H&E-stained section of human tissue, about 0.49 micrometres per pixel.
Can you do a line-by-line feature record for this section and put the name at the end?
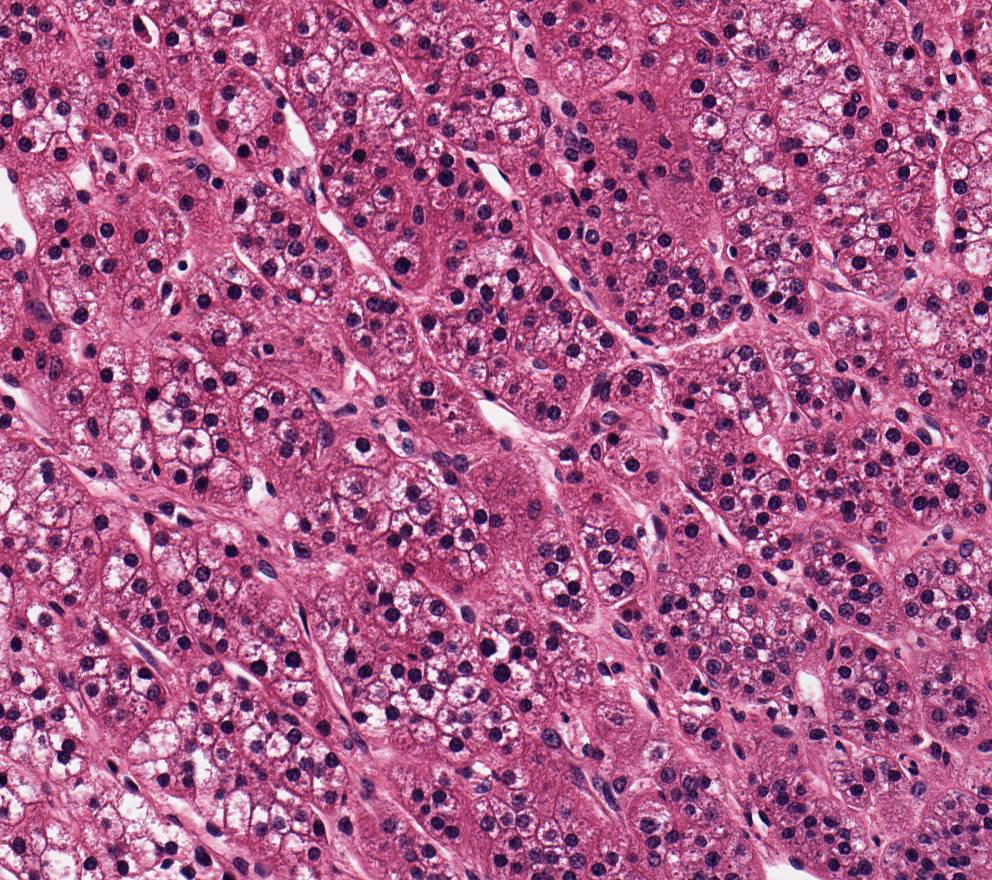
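Arrangement: polygonal cells packed in nests and short cords
Separating strands: thin, running diagonally from upper left to lower right across the whole field
Foamy cells: many, with pale, finely vacuolated cytoplasm
Granular cells: pink granular cytoplasm without vacuoles, mixed among the foamy ones
Stroma: scant, thin capillary channels lined by flattened endothelial cells
Name: adrenal gland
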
